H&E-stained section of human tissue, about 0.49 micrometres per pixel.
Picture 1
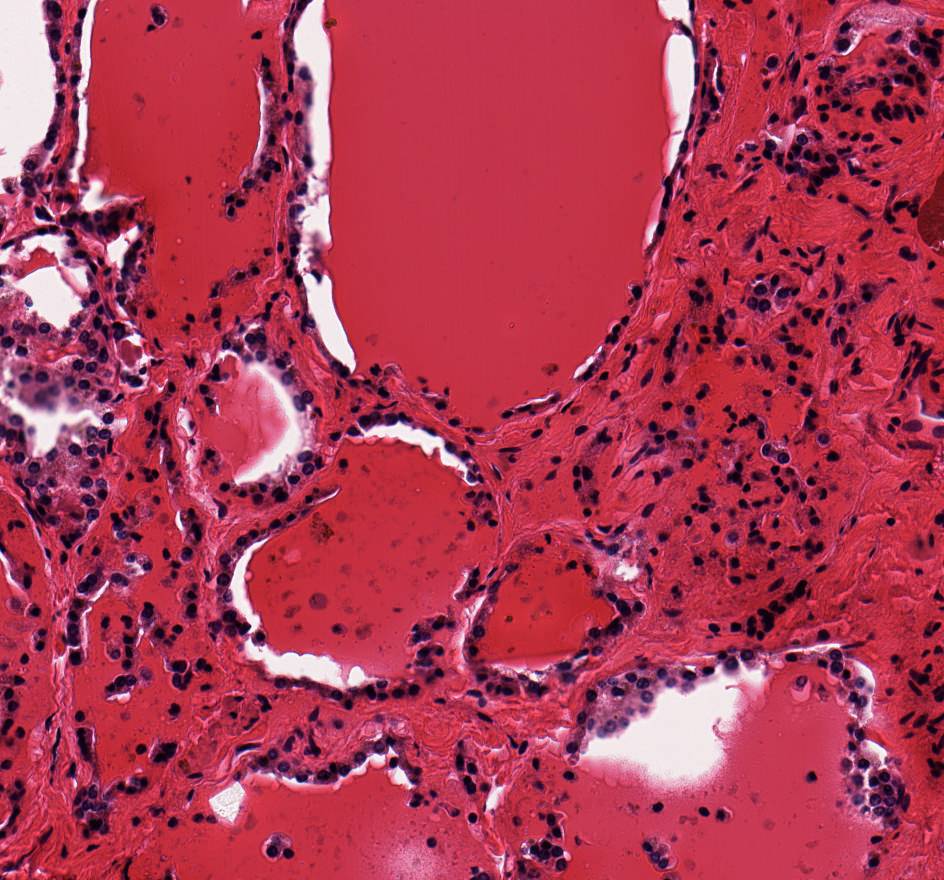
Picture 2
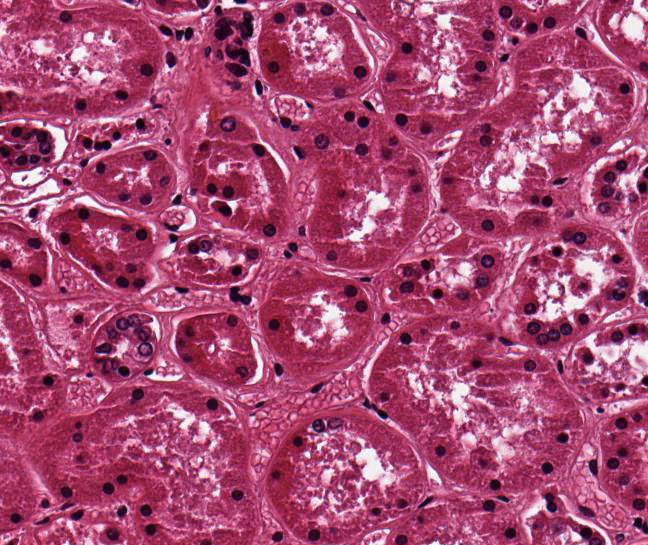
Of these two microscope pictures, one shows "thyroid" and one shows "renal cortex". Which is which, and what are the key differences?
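Of the two, the thyroid is picture 1 and the renal cortex picture 2. The thyroid shows large rounded follicles in the upper centre and lower half, mostly solid stroma in the right third, and a single layer of flattened to low cuboidal lining cells with small, round, dark, fairly uniform nuclei. The renal cortex is filled with closely packed round and oval tubule cross-sections with very little tissue between them, most lined by single-layered cuboidal cells with deeply eosinophilic, granular cytoplasm and one small, round, dark, uniform nucleus each.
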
